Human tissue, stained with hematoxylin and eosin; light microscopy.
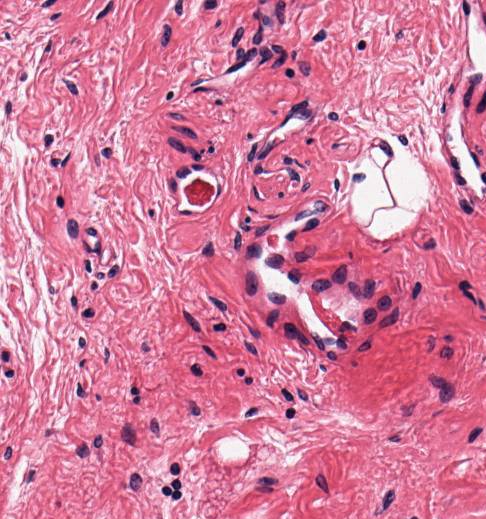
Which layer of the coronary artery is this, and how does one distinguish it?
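Tunica adventitia, by dense wavy pink collagen filling most of the field.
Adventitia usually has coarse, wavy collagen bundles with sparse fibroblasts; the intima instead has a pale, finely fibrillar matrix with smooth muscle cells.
Stromal nuclei mostly thin, spindle-shaped. Near bottom centre, a small cluster of round dark nuclei in the stroma.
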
